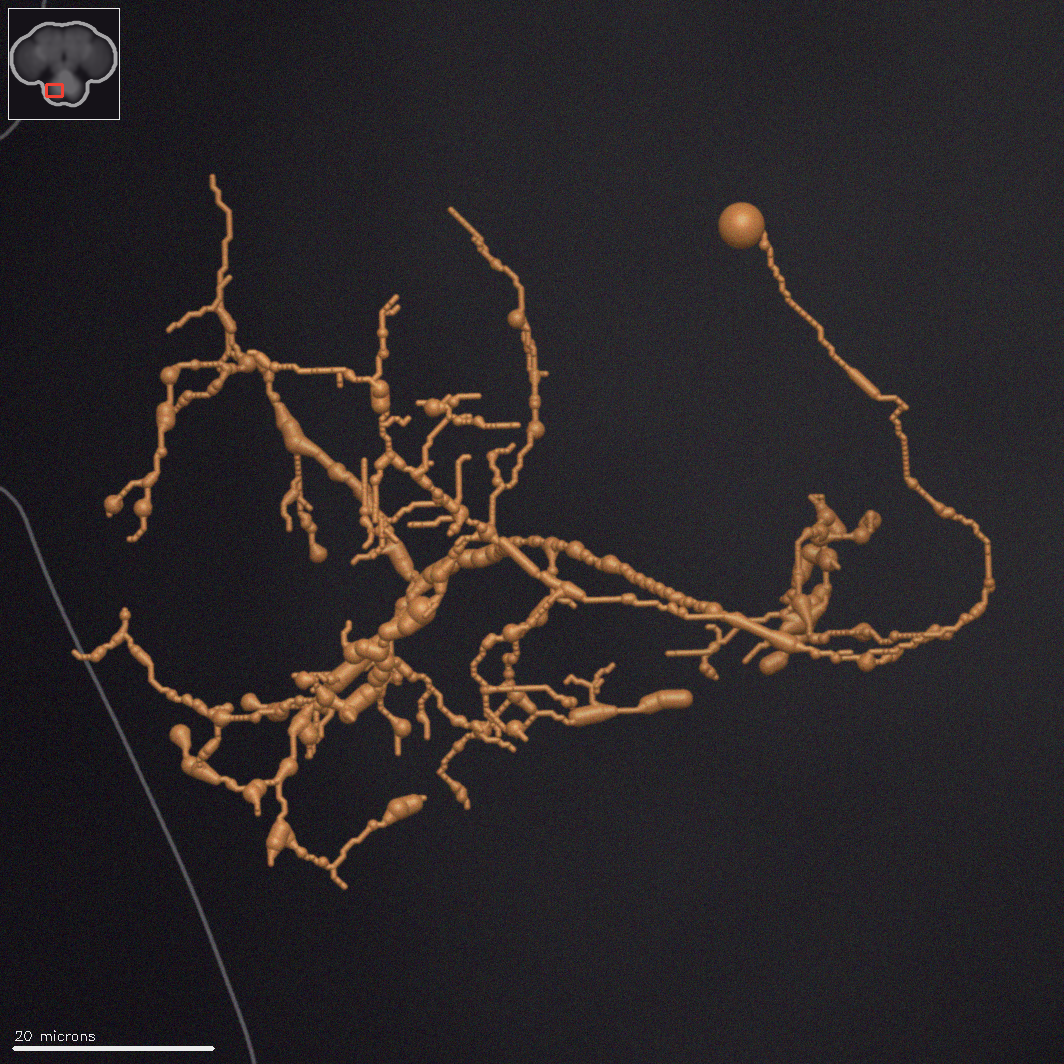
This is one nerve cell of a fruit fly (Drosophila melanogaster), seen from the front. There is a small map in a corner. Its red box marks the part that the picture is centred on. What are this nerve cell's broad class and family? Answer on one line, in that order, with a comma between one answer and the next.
nerve-cord intrinsic neuron, hemilineage 09A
